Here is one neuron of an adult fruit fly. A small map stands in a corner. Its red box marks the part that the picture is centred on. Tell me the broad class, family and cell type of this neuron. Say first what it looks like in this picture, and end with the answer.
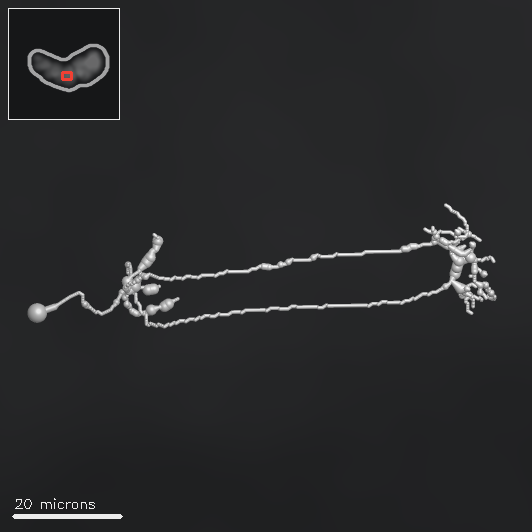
The cell body can be seen on the left of the picture. From left to right in the picture it spans about 85 microns. Its broad class is optic-lobe intrinsic neuron. Its family is T. The cell type is T5b.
